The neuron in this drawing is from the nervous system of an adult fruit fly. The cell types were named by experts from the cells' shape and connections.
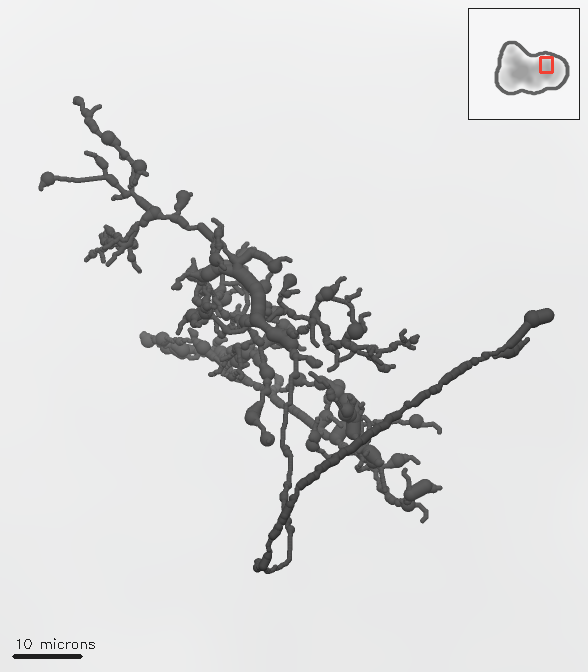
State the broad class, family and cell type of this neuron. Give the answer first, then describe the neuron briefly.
Its broad class is central-brain intrinsic neuron. Its family is hemilineage VPNp&v1_posterior. Its cell type is LHPV2a1_a. Its cell body lies on the right of the picture. By the scale bar it is about 75 microns wide in this view. The picture shows dozens of branch ends.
